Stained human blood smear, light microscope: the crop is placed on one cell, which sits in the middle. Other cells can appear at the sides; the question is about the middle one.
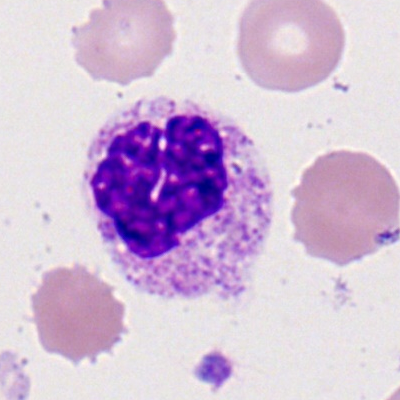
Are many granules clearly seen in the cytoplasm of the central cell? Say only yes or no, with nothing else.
Yes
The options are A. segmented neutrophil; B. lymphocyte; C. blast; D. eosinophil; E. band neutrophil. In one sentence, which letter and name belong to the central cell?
Option E is right, the centrally situated cell being a band neutrophil.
